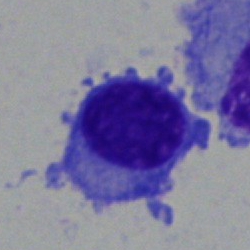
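Plasma cell, the central cell in a stained bone marrow smear. Along its top edge I see a row of small blebs. The nucleus seems to sit in the upper part, leaving most of the cytoplasm below it. Its chromatin looks dark purple and fairly even, without coarse clumps. The cytoplasm appears pale to medium blue.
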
